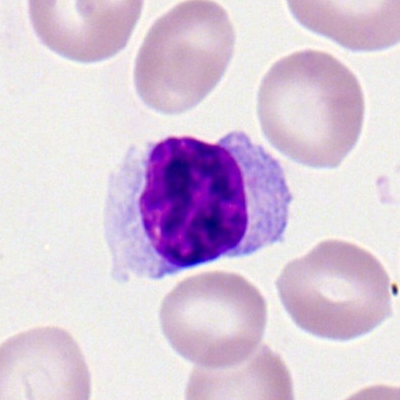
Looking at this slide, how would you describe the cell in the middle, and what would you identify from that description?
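Item one, the chromatin: dark purple and coarsely clumped. Item two, the nucleolus: none distinct can be seen in the nucleus. Item three, the cytoplasm: it extends well out to the left and right of the nucleus instead of forming only a thin rim. Item four, vacuoles: none obvious in that cytoplasm. This cell is a lymphocyte.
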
